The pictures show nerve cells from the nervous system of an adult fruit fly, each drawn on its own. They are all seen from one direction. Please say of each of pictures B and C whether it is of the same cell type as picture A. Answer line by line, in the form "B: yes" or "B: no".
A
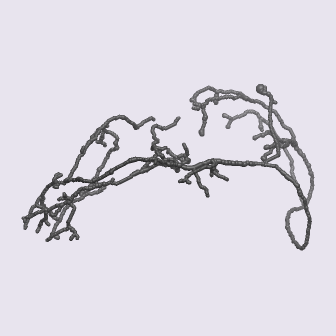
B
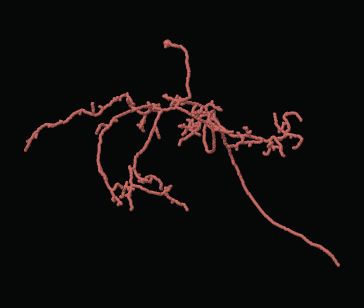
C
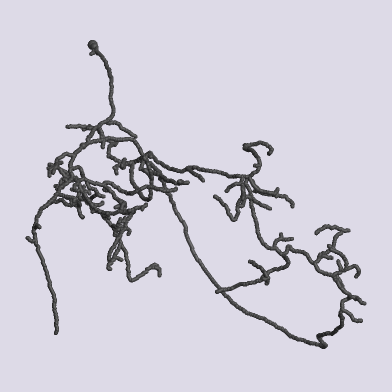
B: no
C: no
